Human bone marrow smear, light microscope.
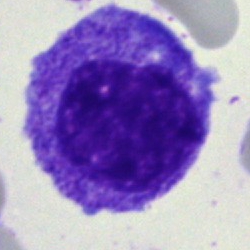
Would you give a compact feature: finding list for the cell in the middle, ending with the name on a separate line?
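Outline: roughly round, with a finely irregular, bumpy edge
Chromatin: dark purple, clumped into coarse patches
Cytoplasm: finely mottled, without large coarse granules
Clear spot: small and pale, in the cytoplasm above and to the right of the nucleus
Identity: promyelocyte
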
